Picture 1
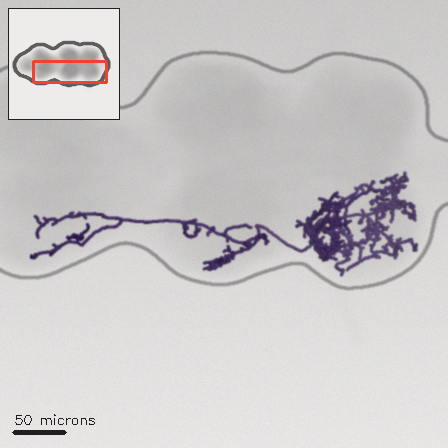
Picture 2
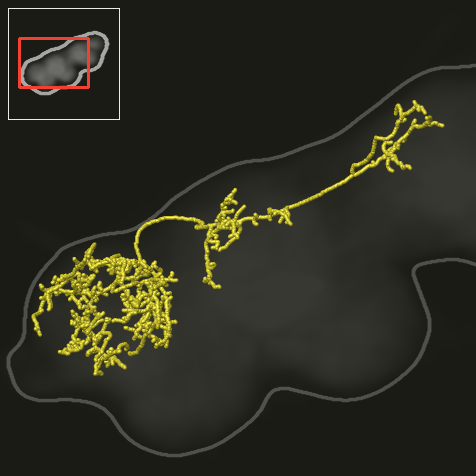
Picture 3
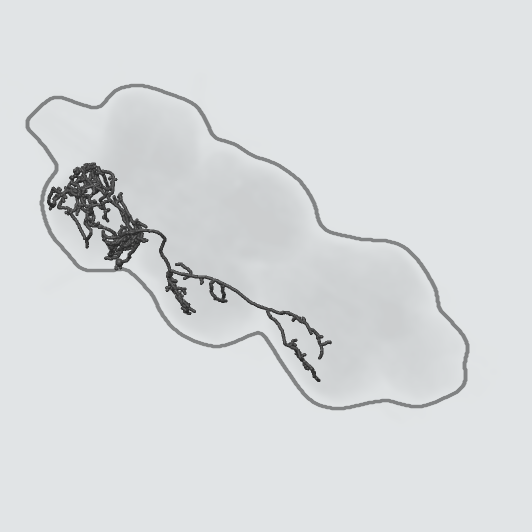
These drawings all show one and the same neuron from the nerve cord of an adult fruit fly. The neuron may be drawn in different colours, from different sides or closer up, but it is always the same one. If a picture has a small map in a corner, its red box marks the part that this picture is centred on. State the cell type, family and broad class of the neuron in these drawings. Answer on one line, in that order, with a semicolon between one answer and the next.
IN12A011; hemilineage 12A; nerve-cord intrinsic neuron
